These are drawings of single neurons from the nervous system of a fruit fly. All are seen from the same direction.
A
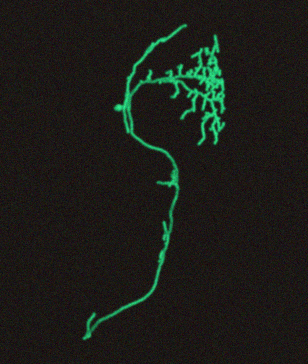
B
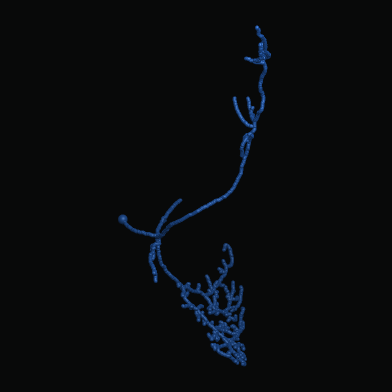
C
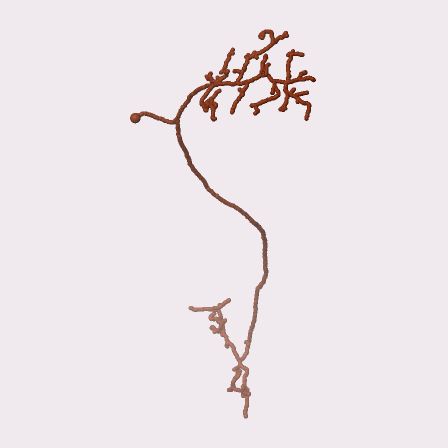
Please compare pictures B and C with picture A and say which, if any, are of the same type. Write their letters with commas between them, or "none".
B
